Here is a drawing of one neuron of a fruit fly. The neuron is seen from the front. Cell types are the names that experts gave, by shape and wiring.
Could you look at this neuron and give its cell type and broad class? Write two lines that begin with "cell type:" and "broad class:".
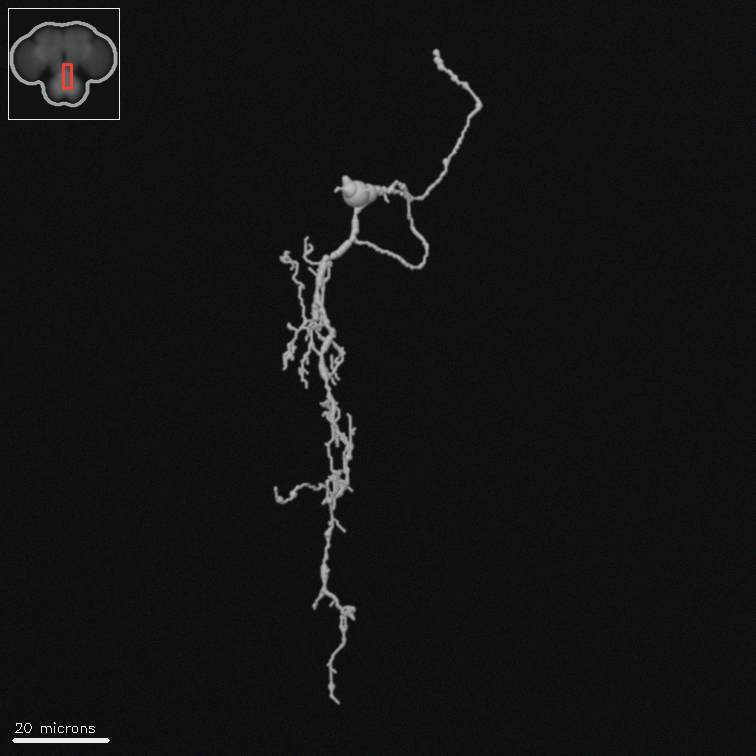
cell type: ENXXX226
broad class: efferent neuron of the nerve cord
